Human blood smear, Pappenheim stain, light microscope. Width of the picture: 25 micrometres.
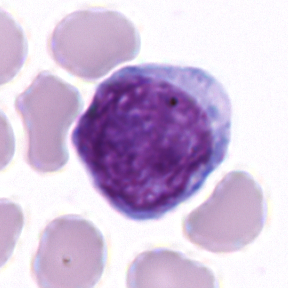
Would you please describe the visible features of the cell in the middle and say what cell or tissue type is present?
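Starting with the nucleus: it is round to oval, with no indentation, and about 12 micrometres across. It sits off-centre, toward the lower left of the cell. The cell as a whole measures about 14 micrometres across. Around the nucleus the cytoplasm forms a rim, and that rim is widest on the upper right side. Its colour is pale blue. This is a plasma cell.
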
